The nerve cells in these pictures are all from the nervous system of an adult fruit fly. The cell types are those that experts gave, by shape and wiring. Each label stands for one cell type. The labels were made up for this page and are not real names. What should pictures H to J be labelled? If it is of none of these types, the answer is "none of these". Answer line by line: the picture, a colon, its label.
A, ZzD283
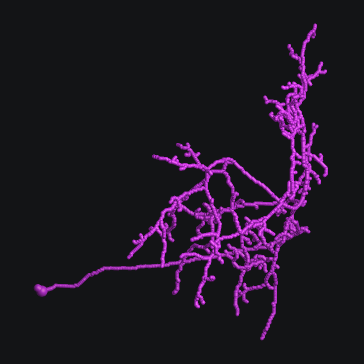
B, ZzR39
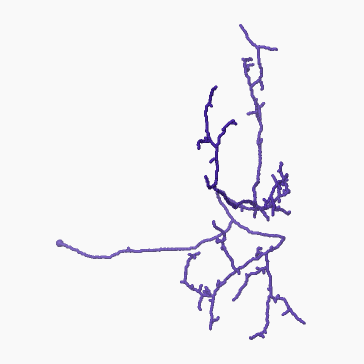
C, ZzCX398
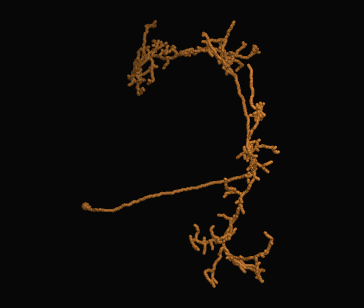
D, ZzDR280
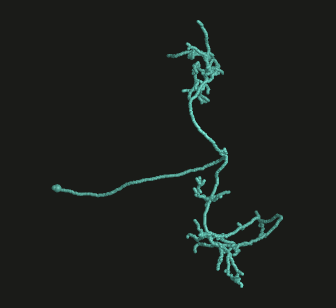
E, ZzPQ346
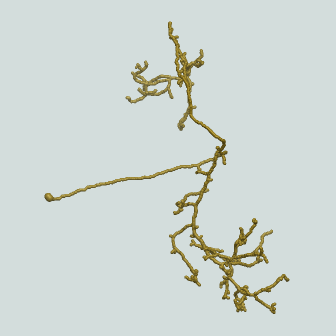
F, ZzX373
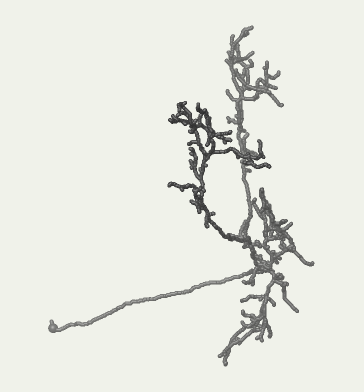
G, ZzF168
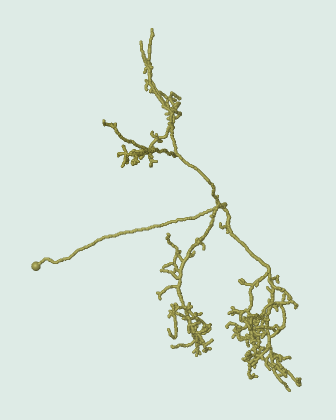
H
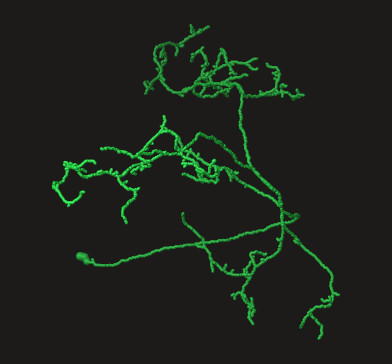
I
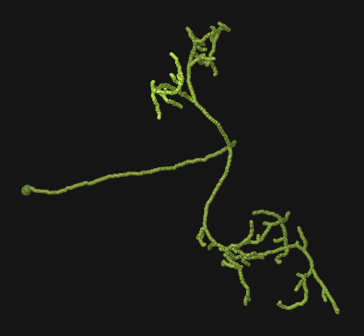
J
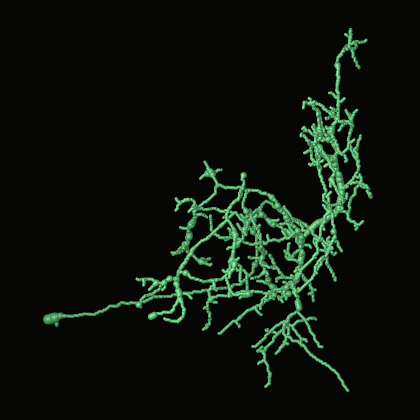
H: none of these
I: ZzDR280
J: ZzD283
